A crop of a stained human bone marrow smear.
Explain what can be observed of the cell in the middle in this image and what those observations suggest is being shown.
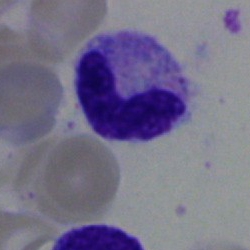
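Its outline comes out roughly round. The nucleus curves into a C, or a horseshoe, running along the left and lower edges of the cell. I can't make out any nucleoli in it. So this is a band neutrophil.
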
